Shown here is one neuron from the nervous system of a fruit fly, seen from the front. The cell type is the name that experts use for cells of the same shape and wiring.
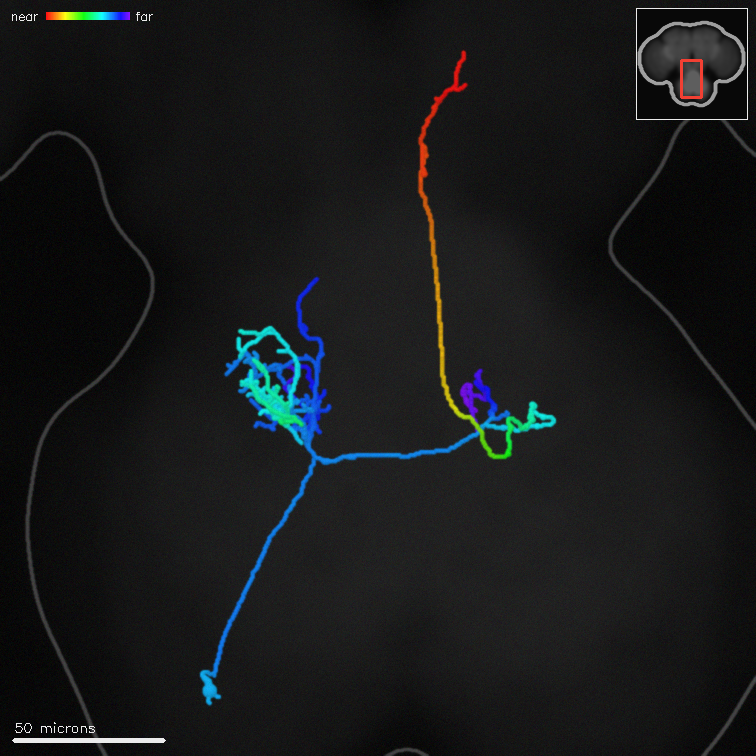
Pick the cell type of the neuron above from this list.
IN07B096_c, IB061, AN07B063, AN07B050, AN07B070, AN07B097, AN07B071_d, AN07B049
AN07B063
